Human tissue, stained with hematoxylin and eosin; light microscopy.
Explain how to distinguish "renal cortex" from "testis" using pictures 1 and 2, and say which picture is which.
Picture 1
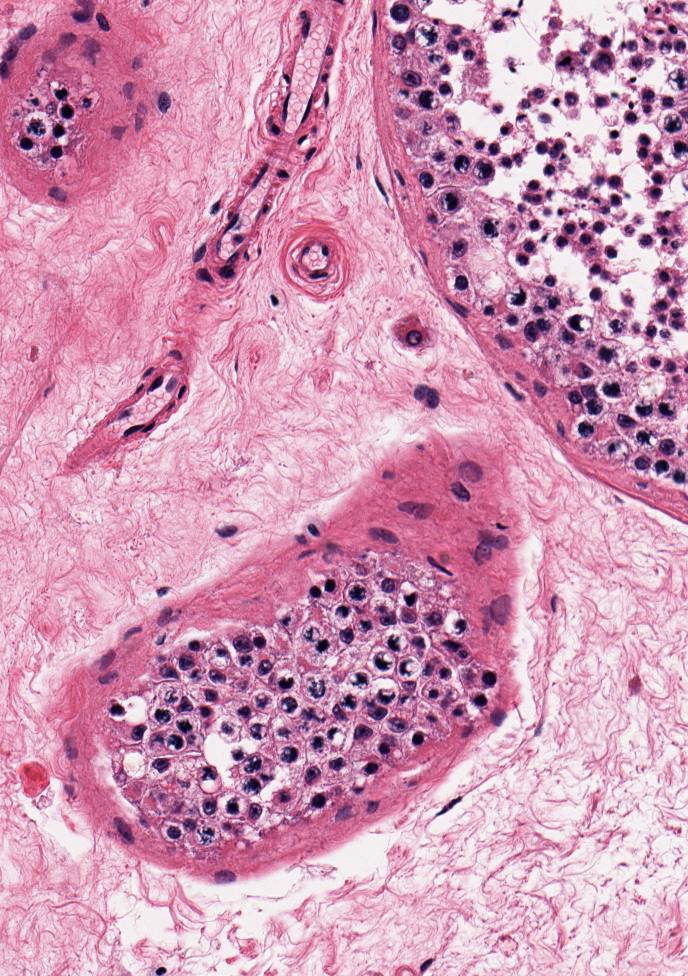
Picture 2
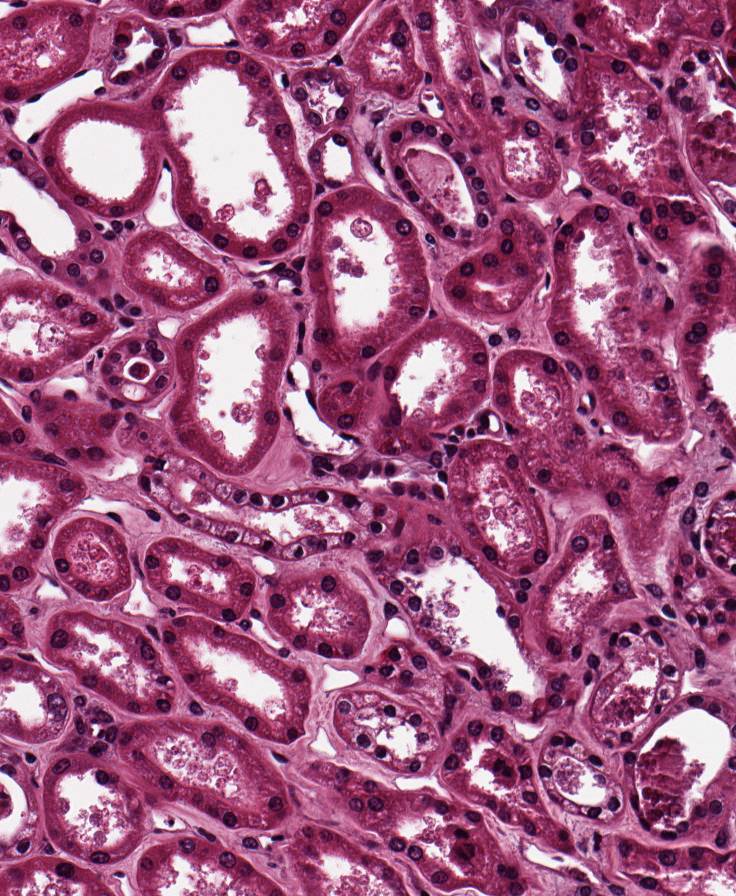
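Testis: picture 1. Renal cortex: picture 2. In the testis, rounded tubule cross-sections lie in wide areas of loose stroma, one whole tubule in the lower middle. The lower tubule has a thick, smooth, pink wall with a few flattened, elongated nuclei, and is packed with rounded cells whose dark round central nuclei sit in pale, partly clear cytoplasm. The renal cortex is filled with closely packed tubules cut across and obliquely, each lined by a single layer of cuboidal to low columnar cells with round dark nuclei and abundant, deeply eosinophilic cytoplasm.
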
